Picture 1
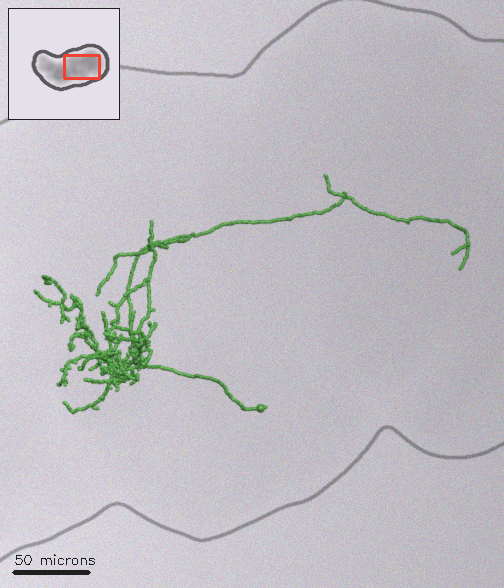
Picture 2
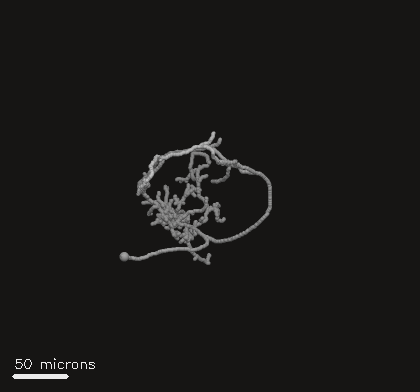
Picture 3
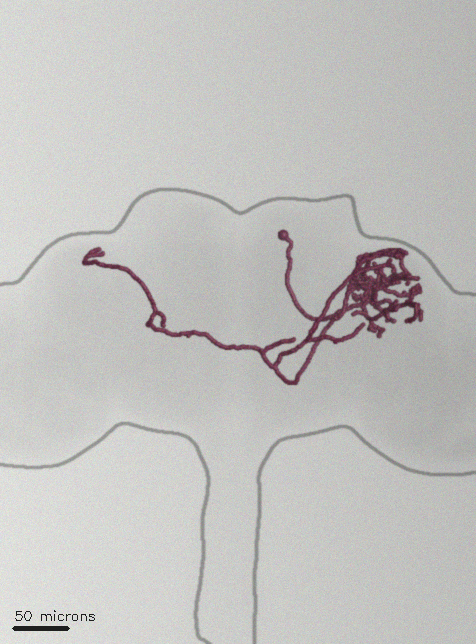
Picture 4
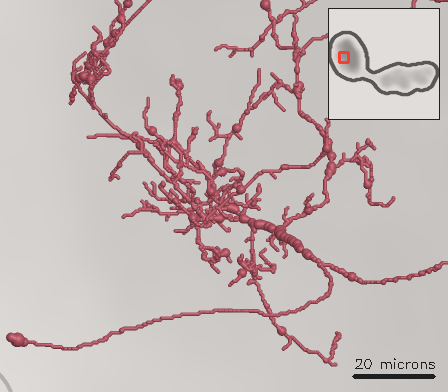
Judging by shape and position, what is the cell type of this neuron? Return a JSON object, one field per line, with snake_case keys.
{
 "cell_type": "CB2624"
}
